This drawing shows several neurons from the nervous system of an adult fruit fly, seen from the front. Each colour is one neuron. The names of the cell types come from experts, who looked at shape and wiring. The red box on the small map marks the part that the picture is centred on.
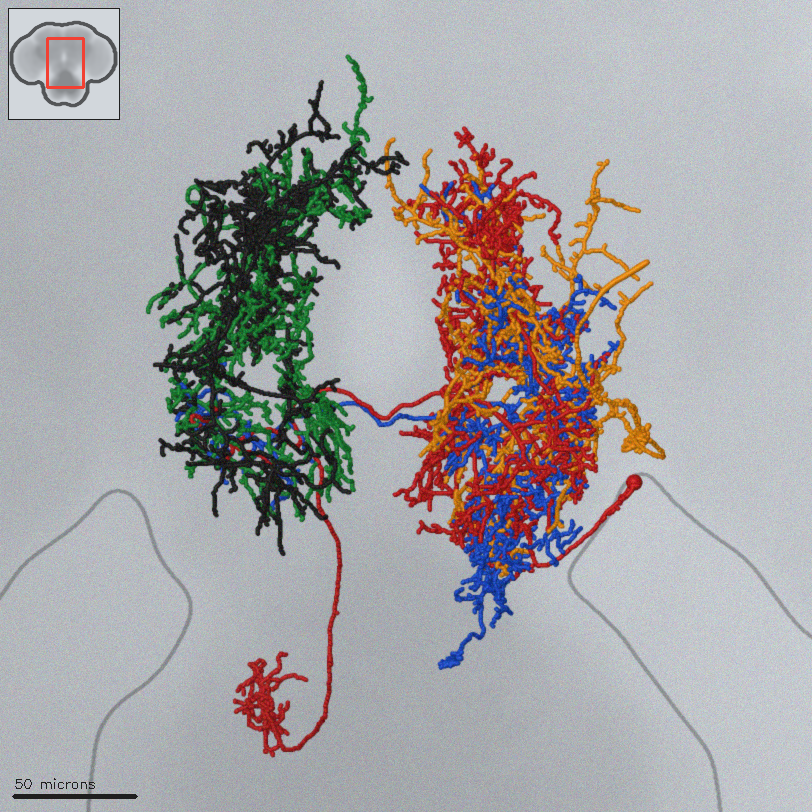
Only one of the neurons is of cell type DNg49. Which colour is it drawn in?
red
